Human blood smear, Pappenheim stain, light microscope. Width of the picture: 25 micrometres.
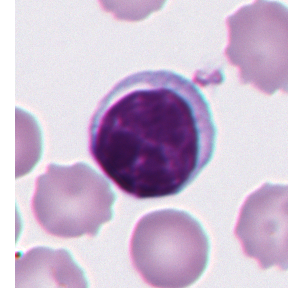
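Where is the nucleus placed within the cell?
Off-centre, toward the lower left; it is round in outline and about 9 micrometres across.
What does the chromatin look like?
Dark purple and coarsely clumped.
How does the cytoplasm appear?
As a narrow pale bluish-lavender rim, widest on the upper right side.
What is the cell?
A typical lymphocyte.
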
